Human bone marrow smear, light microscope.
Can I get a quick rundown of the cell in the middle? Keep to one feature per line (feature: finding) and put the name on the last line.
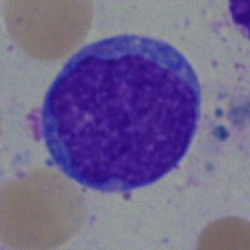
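Outline: round, smooth
Chromatin: finely stippled, evenly spread through nucleus
Cytoplasm: thin deep blue rim
Rim: broadest along upper right edge
Cell: blast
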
